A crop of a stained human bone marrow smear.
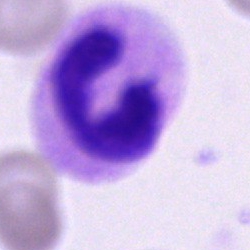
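Band neutrophil, the central cell in a stained bone marrow smear. Its outline is smooth and round to slightly oval. The nucleus is a thick curved band bent into a C shape that opens toward the upper right. This band is continuous throughout, not split into lobes linked by thin threads. The cytoplasm shows no coarse orange-red granules.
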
